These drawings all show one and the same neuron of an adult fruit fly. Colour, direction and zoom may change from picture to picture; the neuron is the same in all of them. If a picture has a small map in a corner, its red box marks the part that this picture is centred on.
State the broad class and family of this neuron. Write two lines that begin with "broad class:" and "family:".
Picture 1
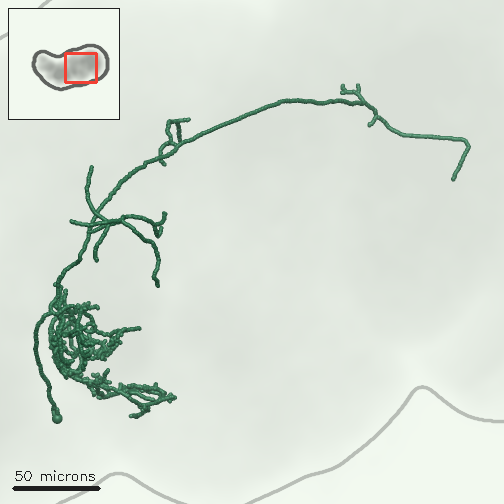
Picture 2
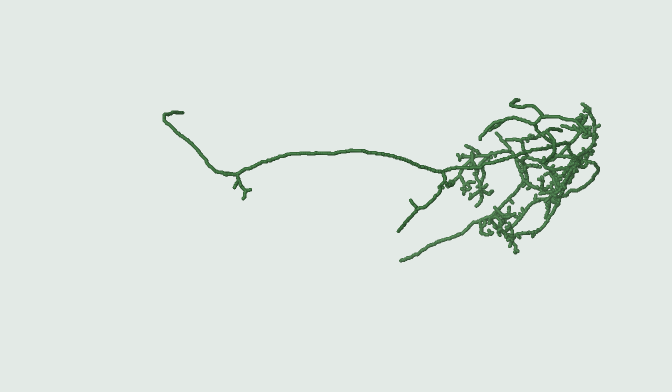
broad class: central-brain intrinsic neuron
family: hemilineage VLPl&p2_lateral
